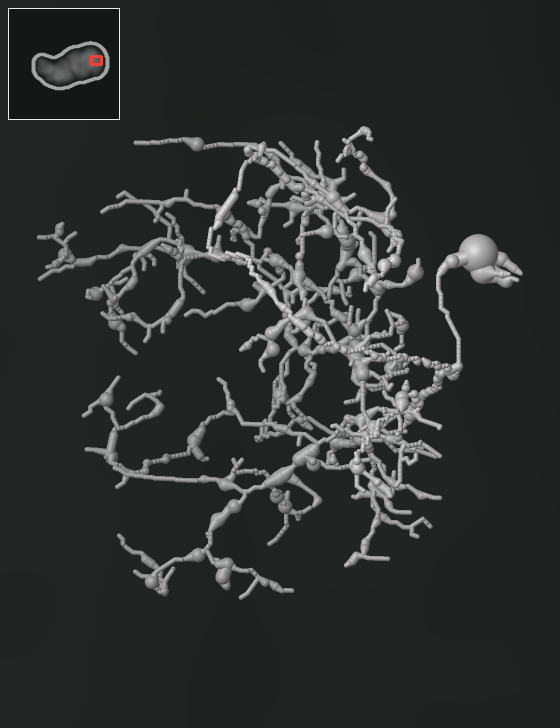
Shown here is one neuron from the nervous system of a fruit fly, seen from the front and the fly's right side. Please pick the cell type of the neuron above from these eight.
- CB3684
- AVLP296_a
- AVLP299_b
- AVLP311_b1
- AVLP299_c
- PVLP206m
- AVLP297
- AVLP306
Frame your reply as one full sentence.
Regarding its cell type, the neuron is AVLP311_b1.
